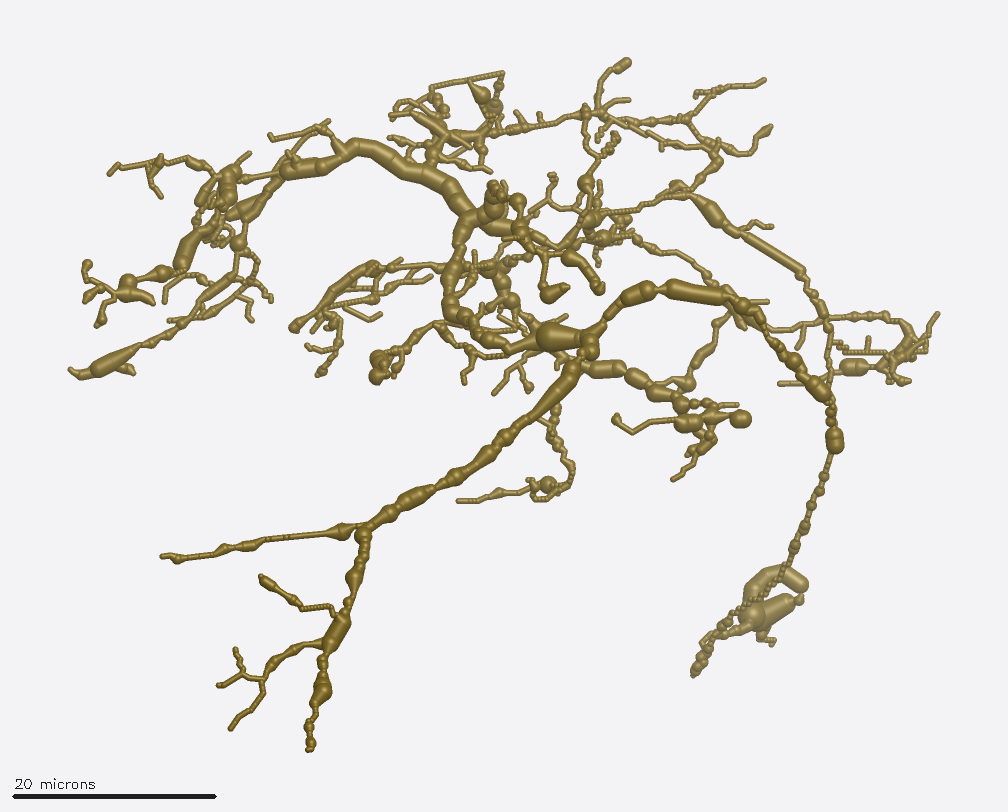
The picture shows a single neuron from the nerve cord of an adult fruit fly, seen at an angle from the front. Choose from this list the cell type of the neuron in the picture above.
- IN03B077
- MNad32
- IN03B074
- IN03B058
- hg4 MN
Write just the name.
IN03B058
